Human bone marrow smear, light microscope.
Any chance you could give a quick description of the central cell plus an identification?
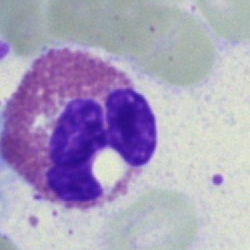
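Coarse reddish-pink granules pack the cytoplasm, most of which lies to the upper left of the nucleus. The chromatin is dense and stains deep purple. Below the nucleus, between its lobes, sits a round clear space. This is an eosinophil.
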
